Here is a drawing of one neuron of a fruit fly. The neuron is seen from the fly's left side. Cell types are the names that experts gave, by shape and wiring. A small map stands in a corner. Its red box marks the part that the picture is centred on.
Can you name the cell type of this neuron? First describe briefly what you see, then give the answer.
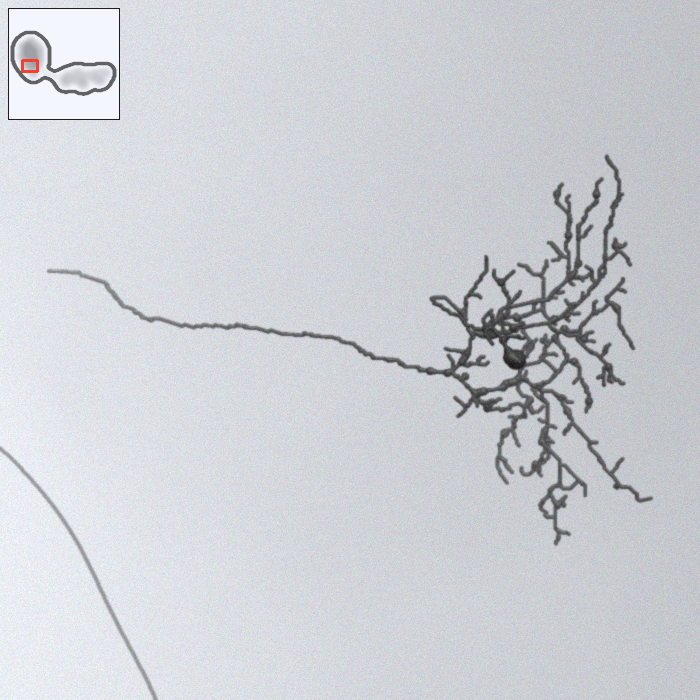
Dozens of branch ends can be seen. In this view it is wider than it is tall. Its broad class is optic-lobe intrinsic neuron. It is of cell type Lawf1.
